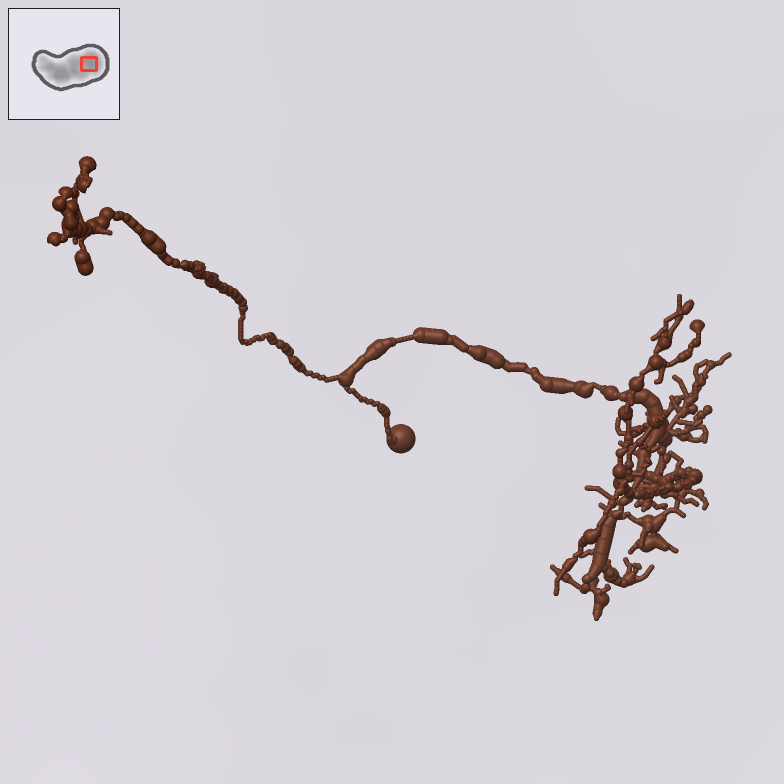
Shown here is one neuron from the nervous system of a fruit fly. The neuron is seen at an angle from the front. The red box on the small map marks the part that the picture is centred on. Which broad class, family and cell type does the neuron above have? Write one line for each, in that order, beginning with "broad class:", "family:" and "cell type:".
broad class: visual projection neuron
family: LLPC
cell type: LLPC2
